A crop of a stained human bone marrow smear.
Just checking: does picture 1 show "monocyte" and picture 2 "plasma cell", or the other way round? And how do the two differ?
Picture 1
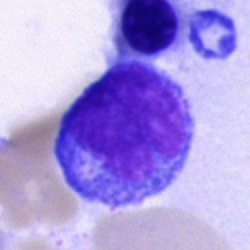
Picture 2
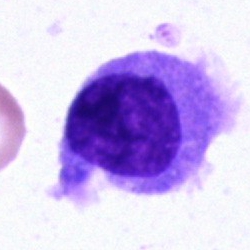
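The first picture is the monocyte, and the second is the plasma cell. In the plasma cell the nucleus sits off-centre toward the left, and the cytoplasm forms a moderate rim that's widest on the right.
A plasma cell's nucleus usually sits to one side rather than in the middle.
Its chromatin is dense and dark purple with patchy clumping, whereas the monocyte's looks fairly fine and evenly spread.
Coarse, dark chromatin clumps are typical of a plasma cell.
The outlines differ too: the monocyte is roughly round with a slightly uneven edge, while the plasma cell's edge is irregular, ragged and frayed, most of all on the right. You won't see distinct granules in the plasma cell's cytoplasm. Just above the monocyte's top edge there's a small, round, dark-staining cell.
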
